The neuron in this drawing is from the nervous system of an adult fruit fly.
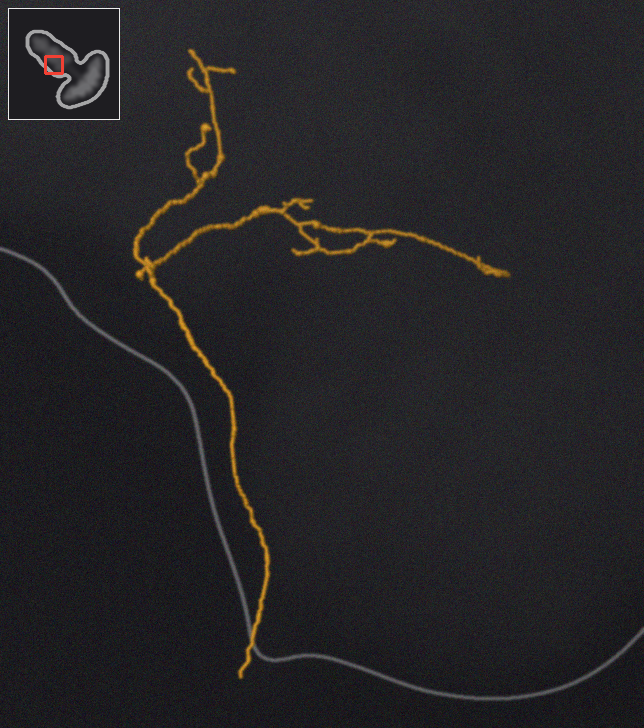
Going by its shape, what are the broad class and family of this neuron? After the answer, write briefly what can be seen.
It is a sensory neuron entering the nerve cord. Its family is called class mechanosensory tactile. It lies in the nerve cord. The drawing shows no cell body.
